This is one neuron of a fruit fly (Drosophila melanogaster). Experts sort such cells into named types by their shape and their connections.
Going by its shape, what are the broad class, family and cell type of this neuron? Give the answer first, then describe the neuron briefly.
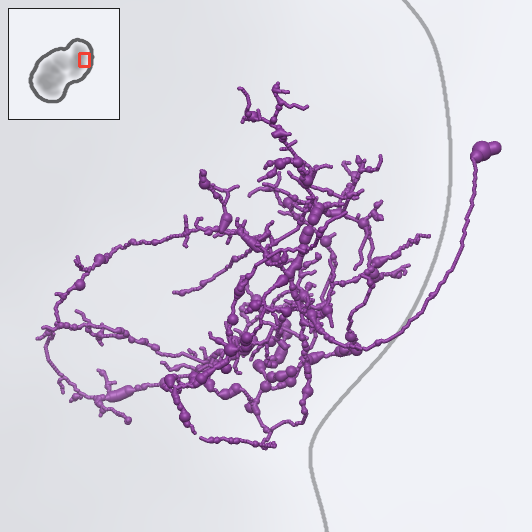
This is a nerve-cord intrinsic neuron. Its family is hemilineage 01B. The cell type is IN01B026. The cell body is at the upper right of the picture. Dozens of branch ends can be seen.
